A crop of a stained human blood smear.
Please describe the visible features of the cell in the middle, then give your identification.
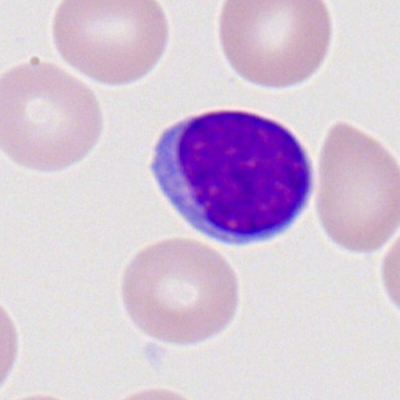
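Looking it over, the outline seems smooth and roughly oval. I see dark purple, densely clumped chromatin. The cytoplasm is pale blue, and I find no granules in it. The cell is a lymphocyte.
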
